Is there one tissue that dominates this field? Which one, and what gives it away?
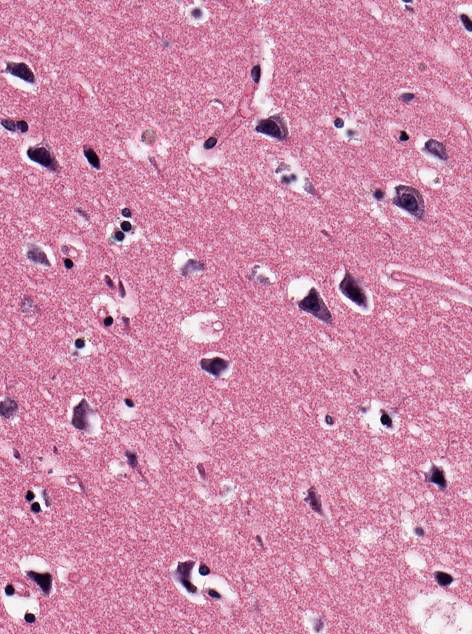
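Cerebral cortex: a pink, finely granular neuropil fills the field, with cells scattered singly and no epithelium or glands. Neurons with angular, triangular cell bodies lie scattered.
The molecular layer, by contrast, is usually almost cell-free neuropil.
Most cell bodies sit in a clear halo where the tissue has pulled away, and a thin capillary runs vertically near the top centre.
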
